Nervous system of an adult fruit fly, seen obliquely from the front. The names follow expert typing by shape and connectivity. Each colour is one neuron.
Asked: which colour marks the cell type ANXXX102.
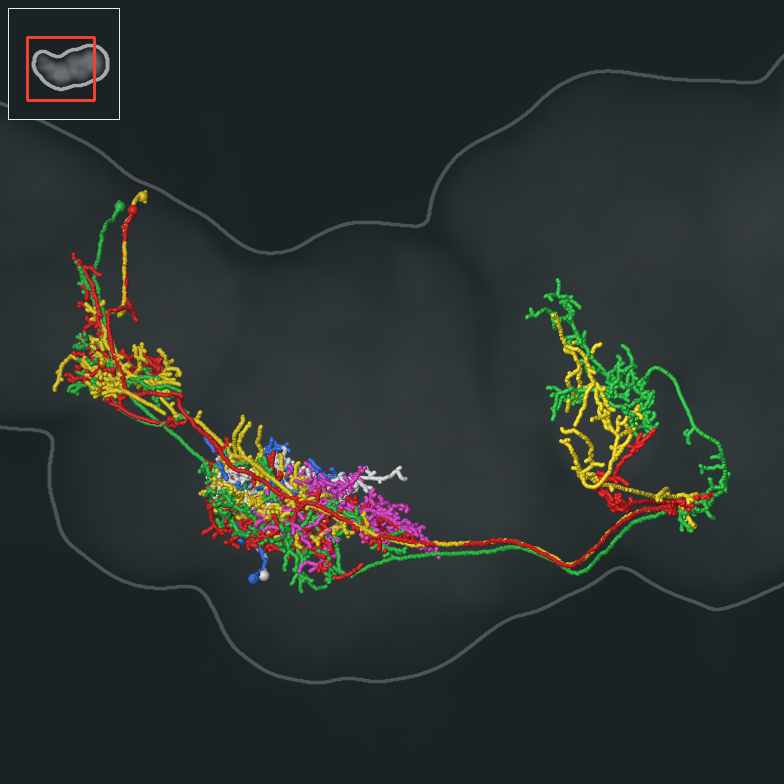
green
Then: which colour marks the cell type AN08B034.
red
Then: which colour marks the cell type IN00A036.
magenta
